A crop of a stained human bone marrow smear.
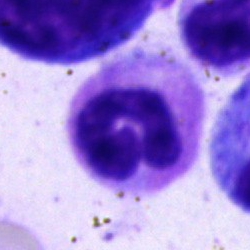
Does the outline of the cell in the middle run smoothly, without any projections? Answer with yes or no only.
Yes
